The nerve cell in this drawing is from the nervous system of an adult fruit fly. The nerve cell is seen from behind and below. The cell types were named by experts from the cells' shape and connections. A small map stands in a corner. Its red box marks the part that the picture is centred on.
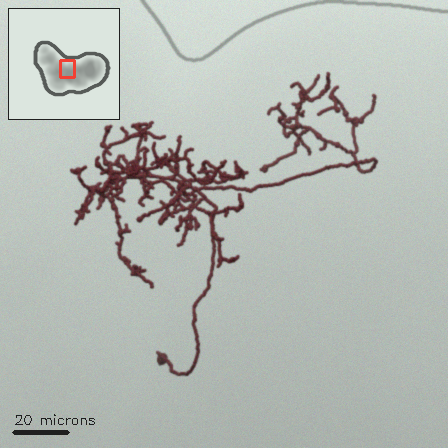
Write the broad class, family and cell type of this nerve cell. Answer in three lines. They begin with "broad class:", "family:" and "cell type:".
broad class: central-brain intrinsic neuron
family: hemilineage LHa1
cell type: CB1811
